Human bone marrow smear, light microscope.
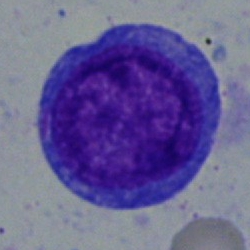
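Blast, central cell, stained human bone marrow smear. Round outline, slight bulge along upper edge. Chromatin fine and lacy, small paler patches scattered through. Narrow rim of deep blue cytoplasm around nucleus. No granules visible in cytoplasm.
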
